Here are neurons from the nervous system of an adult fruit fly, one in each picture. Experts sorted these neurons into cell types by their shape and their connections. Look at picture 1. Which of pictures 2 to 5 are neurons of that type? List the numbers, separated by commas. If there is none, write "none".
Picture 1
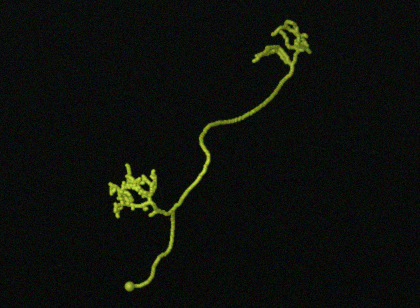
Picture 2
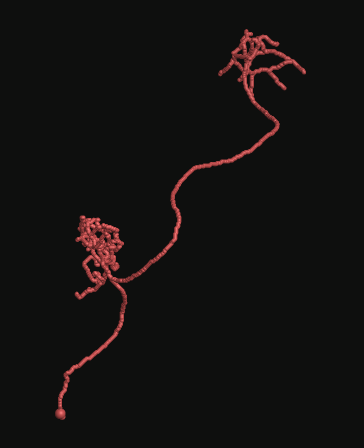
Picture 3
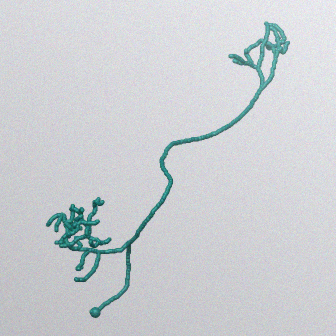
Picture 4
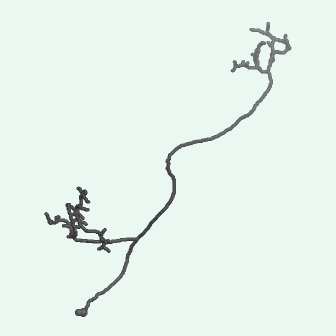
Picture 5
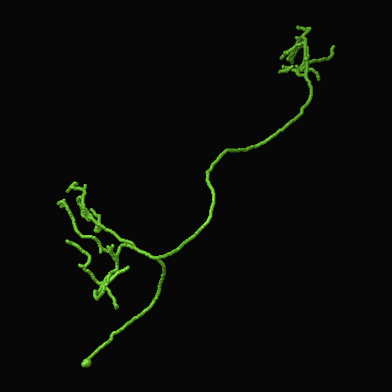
3, 4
